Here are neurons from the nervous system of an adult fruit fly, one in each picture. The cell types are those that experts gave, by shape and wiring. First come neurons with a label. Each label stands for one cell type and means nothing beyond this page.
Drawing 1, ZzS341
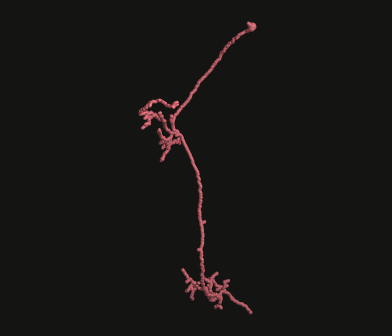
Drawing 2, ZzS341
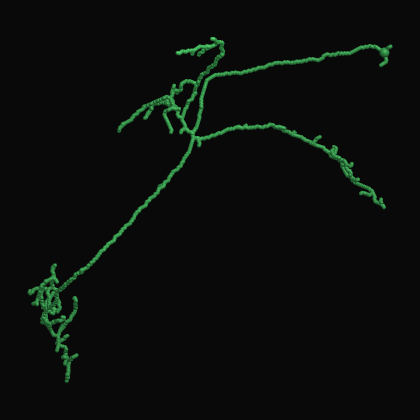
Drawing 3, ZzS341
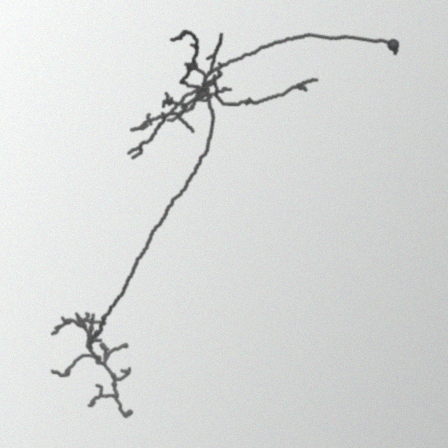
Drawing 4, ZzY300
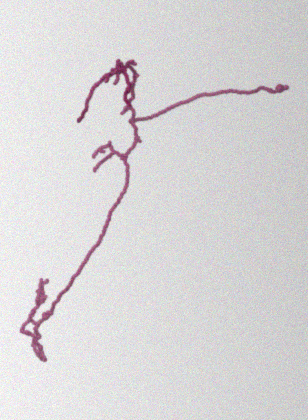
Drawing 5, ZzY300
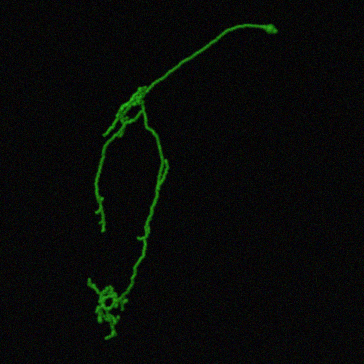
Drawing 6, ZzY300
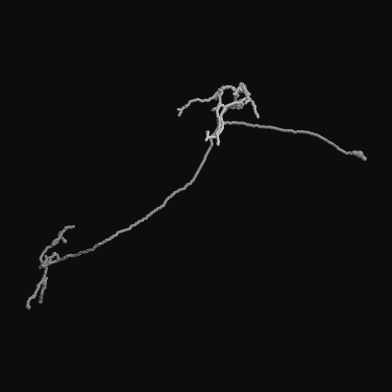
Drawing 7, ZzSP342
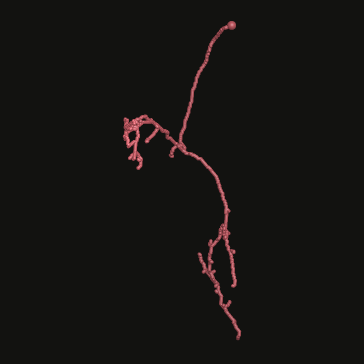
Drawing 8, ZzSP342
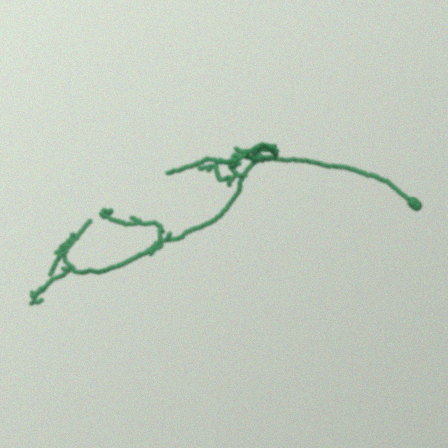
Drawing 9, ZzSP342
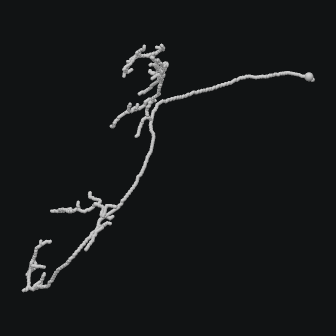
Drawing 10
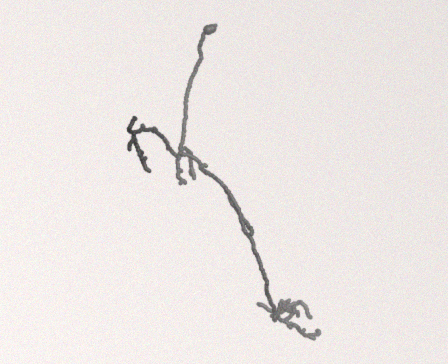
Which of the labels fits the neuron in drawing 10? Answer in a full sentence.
It belongs to ZzY300.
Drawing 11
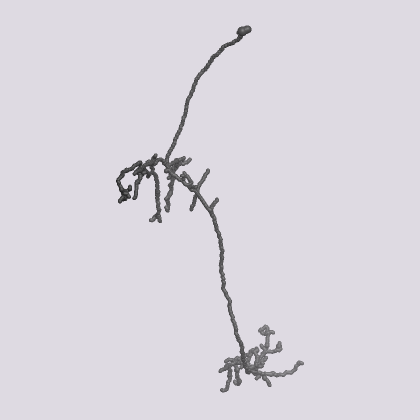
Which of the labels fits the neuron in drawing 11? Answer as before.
It belongs to ZzS341.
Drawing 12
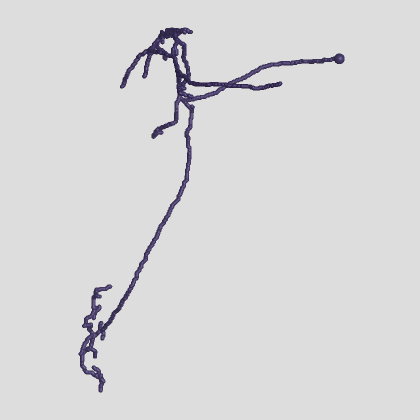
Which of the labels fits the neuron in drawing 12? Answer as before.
It belongs to ZzY300.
